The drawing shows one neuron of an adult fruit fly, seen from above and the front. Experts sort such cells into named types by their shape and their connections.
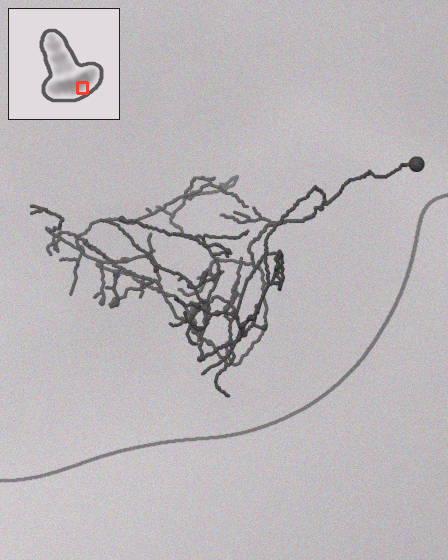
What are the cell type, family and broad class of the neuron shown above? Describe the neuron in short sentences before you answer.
The cell body can be seen at the upper right of the picture. The picture shows dozens of branch ends. It is of cell type lLN12A. The family is hemilineage ALl1_dorsal. It is a central-brain intrinsic neuron.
